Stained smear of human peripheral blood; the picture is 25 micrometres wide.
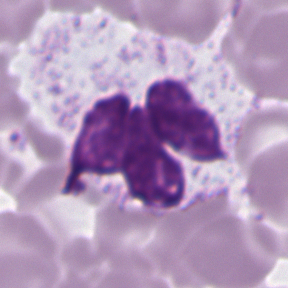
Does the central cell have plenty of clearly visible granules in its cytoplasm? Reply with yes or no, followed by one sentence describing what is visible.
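Yes. The cytoplasm is scattered with many fine lilac granules.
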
